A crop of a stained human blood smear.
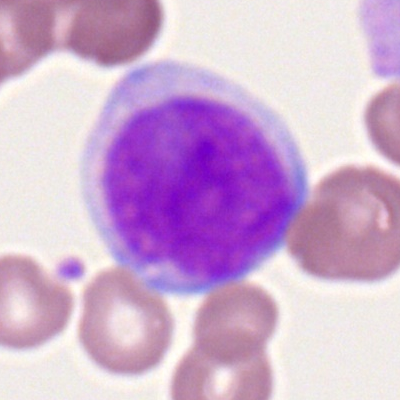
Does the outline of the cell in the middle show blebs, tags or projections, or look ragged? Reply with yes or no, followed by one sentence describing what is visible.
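No. The cell has a round, smooth outline.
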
